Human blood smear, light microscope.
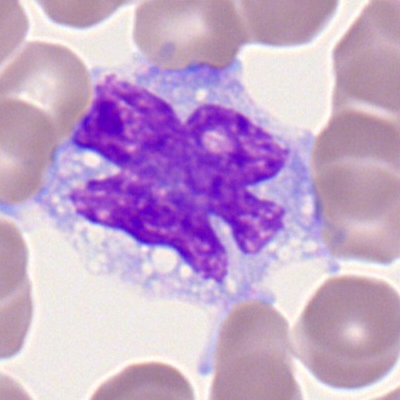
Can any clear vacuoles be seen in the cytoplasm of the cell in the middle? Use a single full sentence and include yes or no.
Yes, its cytoplasm contains at least one clear vacuole.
